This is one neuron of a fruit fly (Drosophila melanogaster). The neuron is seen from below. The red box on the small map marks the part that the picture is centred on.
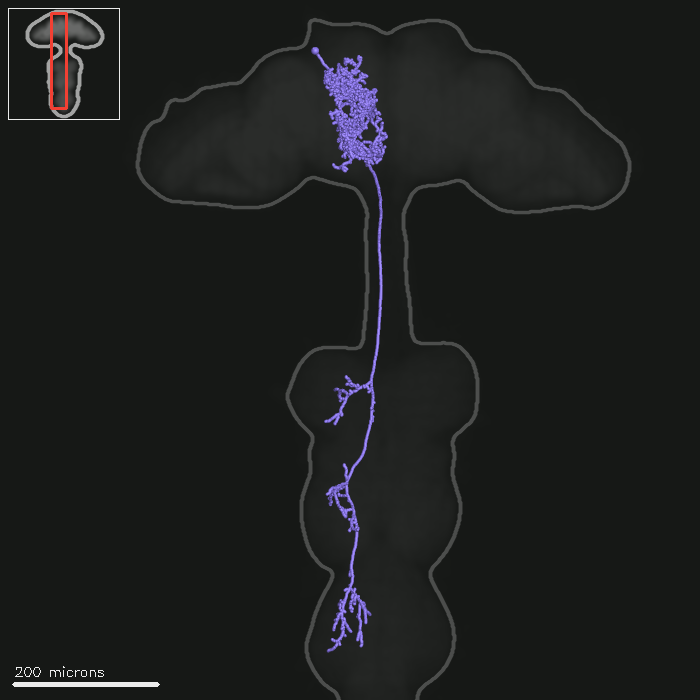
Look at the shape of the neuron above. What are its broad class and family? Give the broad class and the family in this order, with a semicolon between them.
descending neuron; hemilineage WEDd1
